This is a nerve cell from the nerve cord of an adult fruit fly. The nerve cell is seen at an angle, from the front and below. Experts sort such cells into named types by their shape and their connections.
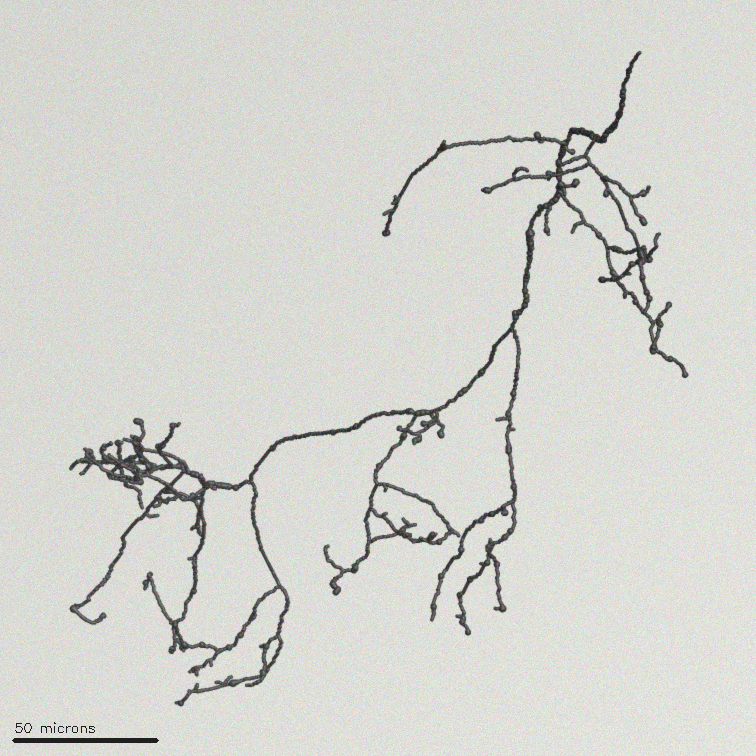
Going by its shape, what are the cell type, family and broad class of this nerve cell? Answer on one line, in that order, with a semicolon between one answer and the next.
DNge038; DNge; descending neuron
